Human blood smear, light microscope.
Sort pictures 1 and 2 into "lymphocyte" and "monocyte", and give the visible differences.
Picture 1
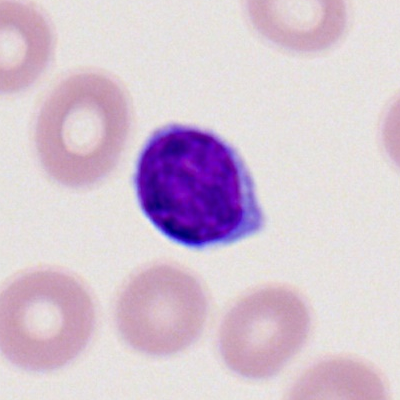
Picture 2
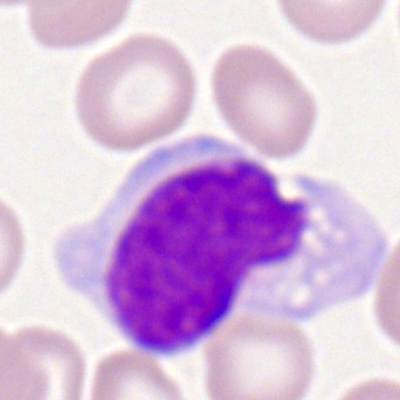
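The lymphocyte is in picture 1 and the monocyte in picture 2. The lymphocyte is roughly round, with a small blunt point jutting out at its lower right; the monocyte has an irregular outline, its cytoplasm spreading unevenly around the nucleus. The monocyte's nucleus is kidney-shaped, with a notch on its right side.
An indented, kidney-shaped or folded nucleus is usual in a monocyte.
Chromatin in the lymphocyte is dense and dark purple with coarse clumps, and no nucleoli can be seen; in the monocyte it is deep purple with a patchy, mottled texture.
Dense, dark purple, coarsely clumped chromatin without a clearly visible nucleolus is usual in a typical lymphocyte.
The monocyte's cytoplasm is plentiful and pale grey-blue, with small clear vacuoles to the right of the nucleus and no coarse coloured granules. The lymphocyte's cytoplasm shows neither granules nor vacuoles. Red cells lie around the lymphocyte, none touching it.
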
